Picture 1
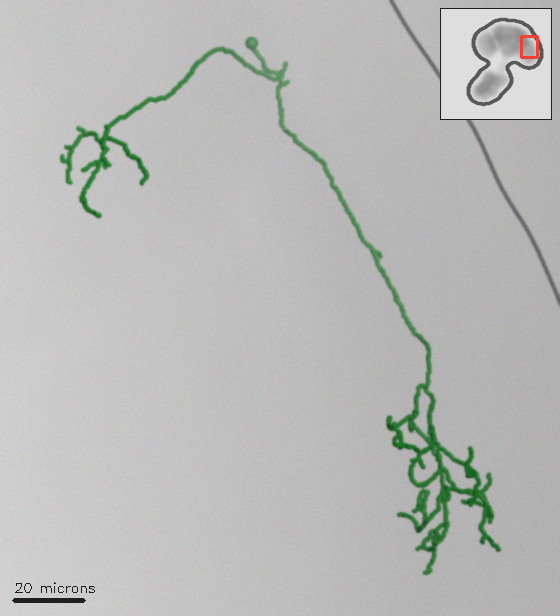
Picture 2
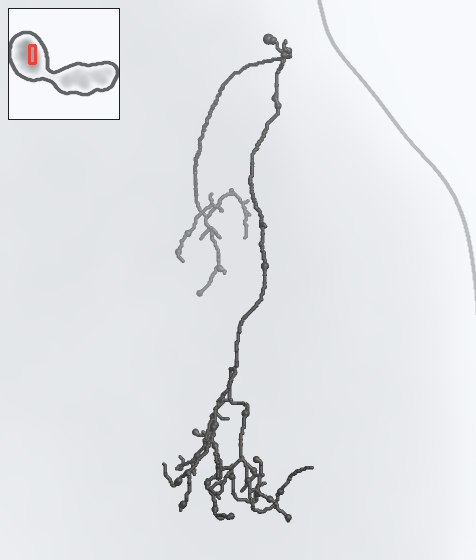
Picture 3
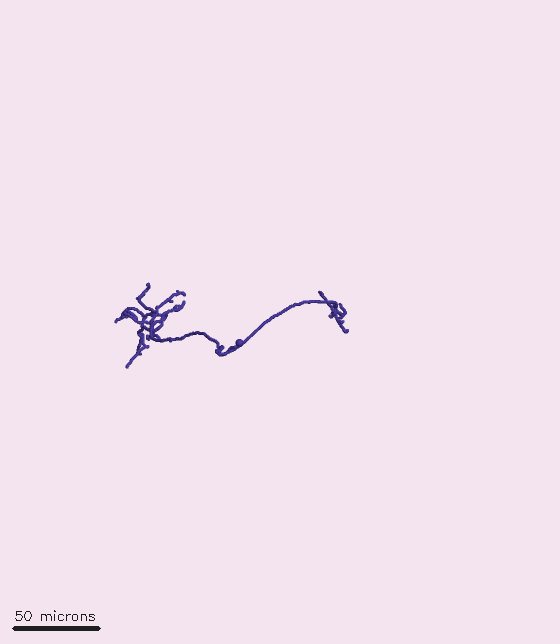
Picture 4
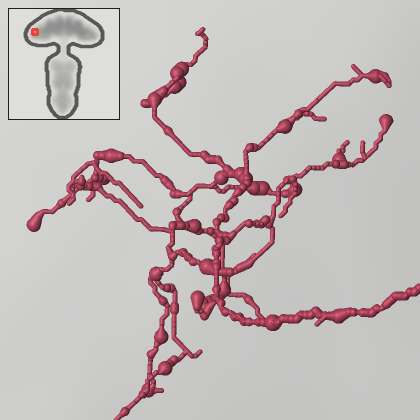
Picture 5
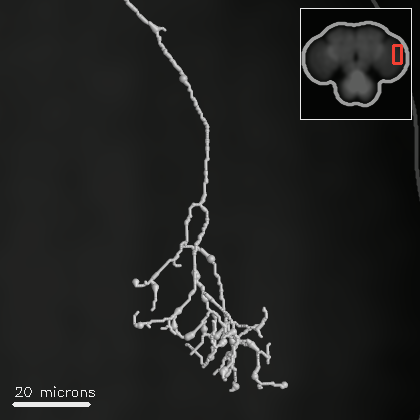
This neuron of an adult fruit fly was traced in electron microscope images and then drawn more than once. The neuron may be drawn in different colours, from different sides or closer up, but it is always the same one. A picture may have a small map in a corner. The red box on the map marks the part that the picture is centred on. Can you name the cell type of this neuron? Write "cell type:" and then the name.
cell type: MeLo3b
